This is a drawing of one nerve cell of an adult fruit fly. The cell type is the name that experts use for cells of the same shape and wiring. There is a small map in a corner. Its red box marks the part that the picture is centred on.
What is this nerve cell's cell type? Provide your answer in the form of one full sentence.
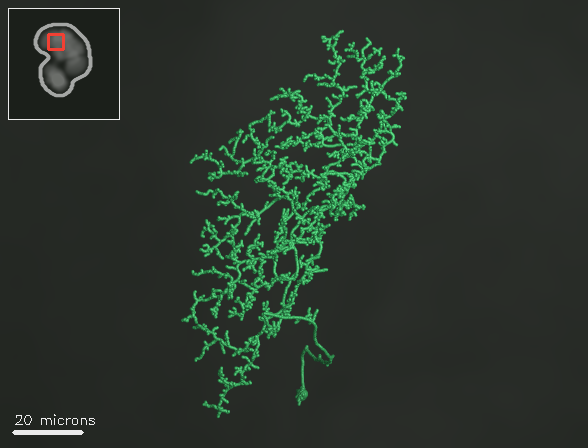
The cell type for the nerve cell is Li15.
